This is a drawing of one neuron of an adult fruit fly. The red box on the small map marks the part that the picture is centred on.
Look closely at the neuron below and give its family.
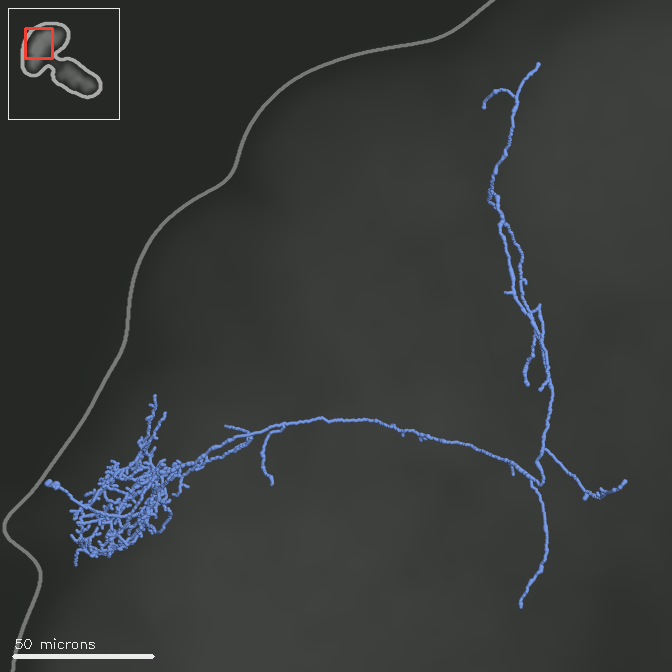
hemilineage AOTUv3_dorsal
